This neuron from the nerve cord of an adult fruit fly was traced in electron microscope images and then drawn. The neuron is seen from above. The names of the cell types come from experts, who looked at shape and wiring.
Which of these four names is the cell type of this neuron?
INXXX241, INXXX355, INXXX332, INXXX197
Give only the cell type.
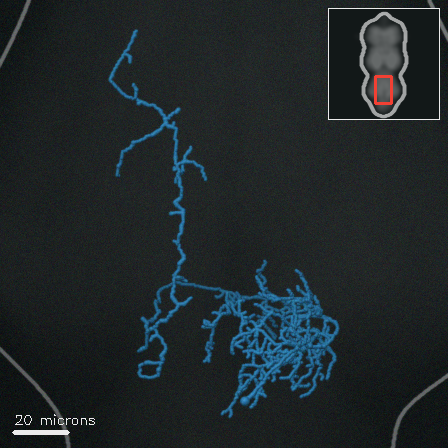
INXXX332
